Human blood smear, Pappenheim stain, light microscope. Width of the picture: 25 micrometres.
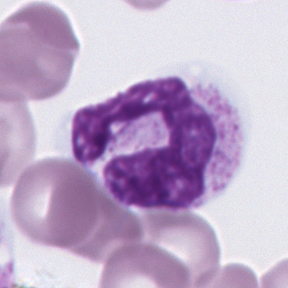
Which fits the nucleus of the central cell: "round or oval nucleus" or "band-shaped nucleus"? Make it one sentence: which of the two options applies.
A curved band without separate lobes is the shape of the nucleus.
